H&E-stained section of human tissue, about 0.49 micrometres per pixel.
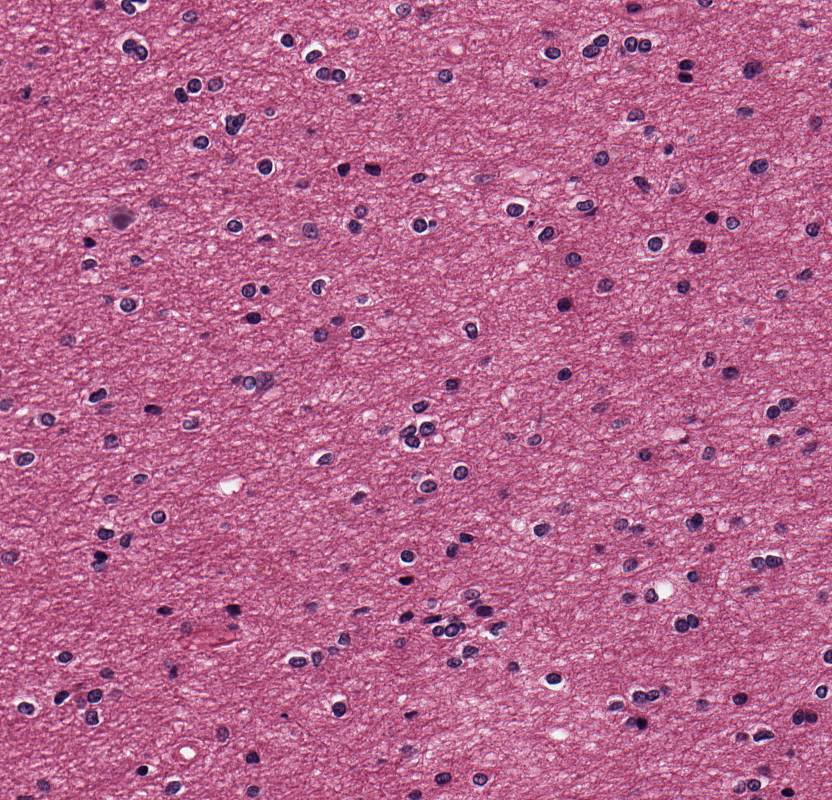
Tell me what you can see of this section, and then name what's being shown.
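What strikes me first is how evenly small nuclei are scattered across the whole field, never forming organized units. Most look small, round and darkly stained, with little visible cytoplasm. Between the cells, a fine pink fibrillary meshwork fills everything. I can't see any epithelium or glands. This, then, is cerebral cortex.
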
